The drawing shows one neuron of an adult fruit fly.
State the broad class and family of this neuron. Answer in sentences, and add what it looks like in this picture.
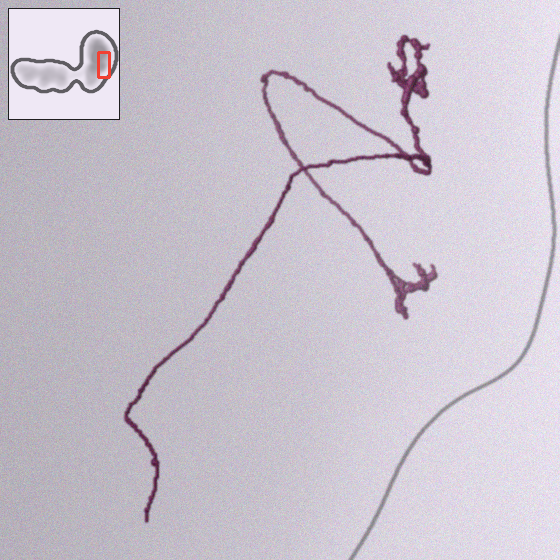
This is a sensory neuron entering the brain. The name of its family is class olfactory. No cell body is drawn. In this view it is taller than it is wide.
